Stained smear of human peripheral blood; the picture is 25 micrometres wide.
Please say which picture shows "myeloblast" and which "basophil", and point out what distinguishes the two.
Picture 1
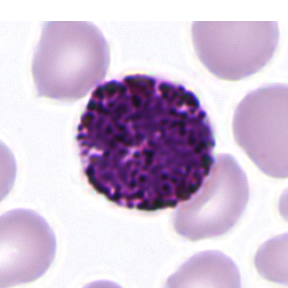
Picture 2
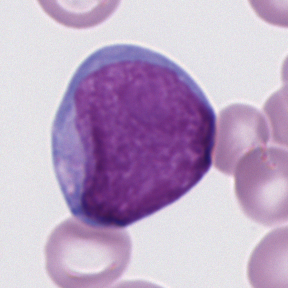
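Of the two, the basophil is in picture 1 and the myeloblast in picture 2. The basophil is round and packed with coarse granules, dark purple to nearly black, which line the whole rim of the cell and leave a purple-violet ground between them. The granules cover it so heavily that the outline of the nucleus cannot be traced.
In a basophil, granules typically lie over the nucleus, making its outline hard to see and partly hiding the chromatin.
The myeloblast is smooth and rounded-triangular, about 15 micrometres across, with its nucleus filling about 80% of the cell's area.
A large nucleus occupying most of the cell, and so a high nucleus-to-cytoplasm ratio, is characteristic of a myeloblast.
Its cytoplasm is blue, deepest along the outer edge, and contains neither distinct granules nor vacuoles.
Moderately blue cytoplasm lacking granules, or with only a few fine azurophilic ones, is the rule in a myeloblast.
Neither cell has surface projections, and red cells touch the myeloblast on its right side and at its lower left.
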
